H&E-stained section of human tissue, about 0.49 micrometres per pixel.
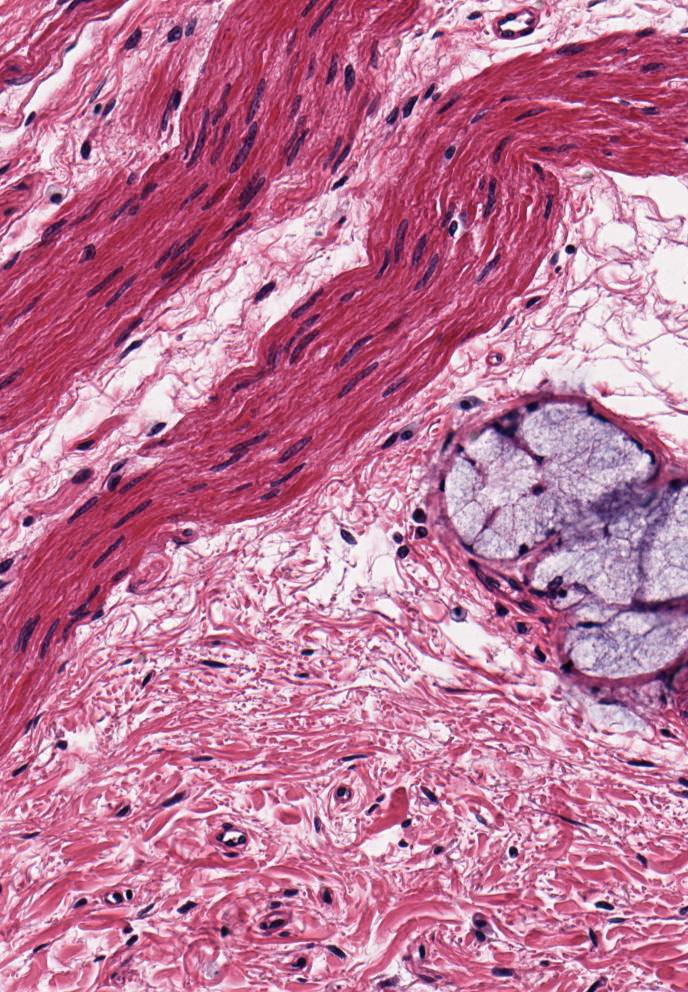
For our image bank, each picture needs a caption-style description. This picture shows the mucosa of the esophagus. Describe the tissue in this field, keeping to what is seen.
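Smooth muscle cells have elongated, cigar-shaped dark nuclei parallel to the length of the bands. Between bands lies loose, pale, wispy connective tissue with few nuclei. At mid-right edge sits a rounded, lobulated, finely textured pale blue-grey mass within a thin pink fibrous rim. Small narrow-lumened vessels are scattered in the lower collagenous tissue.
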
